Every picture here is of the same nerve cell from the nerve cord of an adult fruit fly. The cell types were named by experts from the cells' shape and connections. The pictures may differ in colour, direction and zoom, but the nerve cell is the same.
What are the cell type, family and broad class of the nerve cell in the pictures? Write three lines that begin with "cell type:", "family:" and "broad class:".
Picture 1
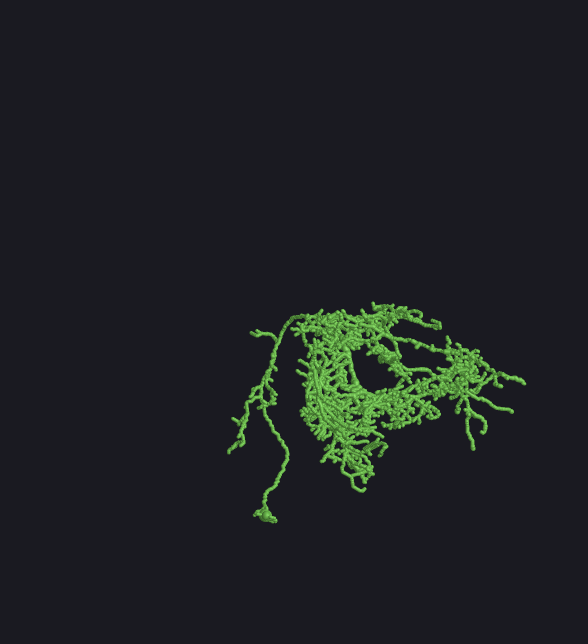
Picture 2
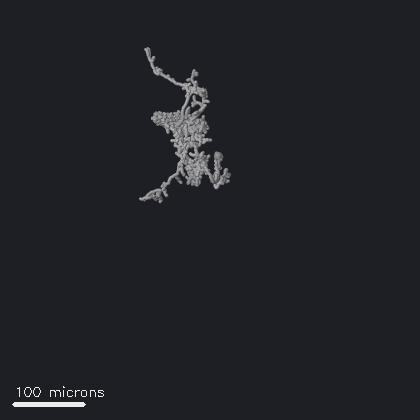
cell type: IN06B032
family: hemilineage 06B
broad class: nerve-cord intrinsic neuron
